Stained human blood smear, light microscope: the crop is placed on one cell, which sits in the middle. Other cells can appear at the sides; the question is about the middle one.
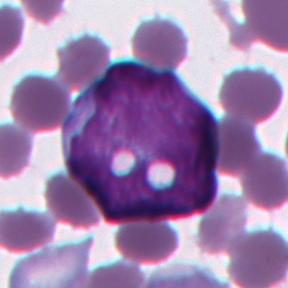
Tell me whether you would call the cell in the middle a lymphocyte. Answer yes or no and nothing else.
no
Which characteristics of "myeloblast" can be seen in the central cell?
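Look first at how much of the cell the nucleus takes up: nearly all of it.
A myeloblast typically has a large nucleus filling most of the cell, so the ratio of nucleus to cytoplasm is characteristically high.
On that point, this cell fits the myeloblast well. Now notice the outline, which is angular and polygonal rather than round. The chromatin is fine and evenly spread, without coarse clumps, and two round pale spots sit side by side in the lower half of the nucleus.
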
